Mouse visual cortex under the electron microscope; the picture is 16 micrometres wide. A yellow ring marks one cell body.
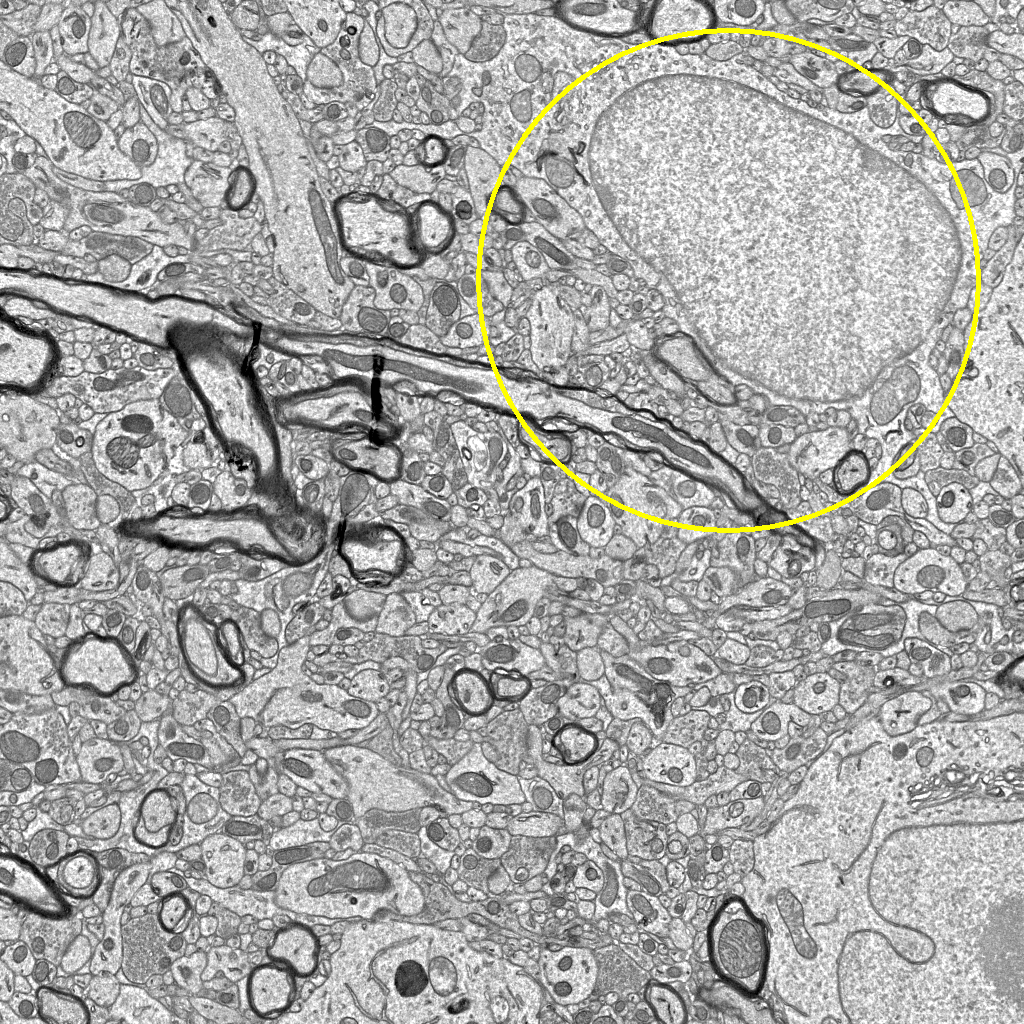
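Astrocyte at the centre of the yellow ring. The nucleus is a large oval with a smooth outline, its chromatin pale, finely granular and evenly spread. No distinct dense nucleolus stands out, and the cytoplasm shows no dark lipofuscin-like granules.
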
